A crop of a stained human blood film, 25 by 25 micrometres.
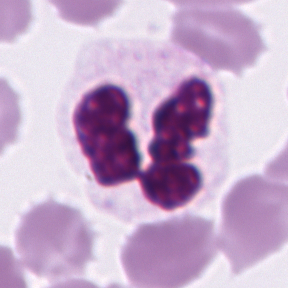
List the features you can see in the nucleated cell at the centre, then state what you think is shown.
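Let me look at the cell in the middle. Its outline is round and smooth. The chromatin is dark purple and coarsely clumped. There's plenty of cytoplasm, pale pinkish-lilac, and in it I can make out fine, faint lilac granules. So this is a segmented neutrophil.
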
